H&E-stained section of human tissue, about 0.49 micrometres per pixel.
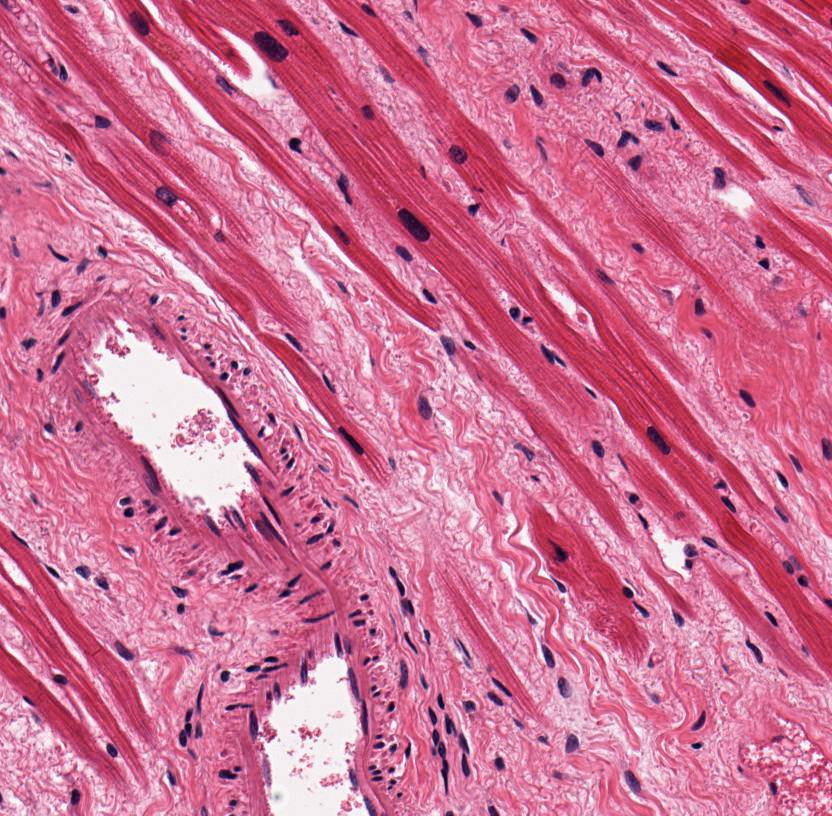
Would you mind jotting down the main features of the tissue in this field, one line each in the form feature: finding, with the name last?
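Nuclear position: central within the muscle fibres
Nuclear shape: several large, dark, blunt-ended and rectangular
Connective tissue: broad pale, loose bands between fibres, chiefly centre and lower field
Collagen: wavy pink fibres, lower centre
Name: atrial appendage of the heart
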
